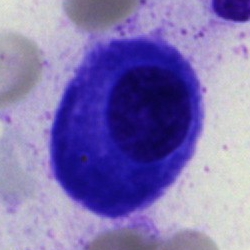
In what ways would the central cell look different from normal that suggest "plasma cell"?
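Let's begin with the cytoplasm: there is plenty of it, and it stains a deep blue. Now look just to the left of the nucleus, where a slightly paler zone of cytoplasm sits.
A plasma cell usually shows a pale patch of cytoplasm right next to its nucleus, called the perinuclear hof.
That paler zone matches it, so it goes with a plasma cell. The chromatin here is dark and dense.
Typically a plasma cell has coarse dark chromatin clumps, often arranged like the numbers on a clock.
The darkness of this chromatin fits with that. Finally, a single tiny dark dot lies in the lower-left part of the cytoplasm.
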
